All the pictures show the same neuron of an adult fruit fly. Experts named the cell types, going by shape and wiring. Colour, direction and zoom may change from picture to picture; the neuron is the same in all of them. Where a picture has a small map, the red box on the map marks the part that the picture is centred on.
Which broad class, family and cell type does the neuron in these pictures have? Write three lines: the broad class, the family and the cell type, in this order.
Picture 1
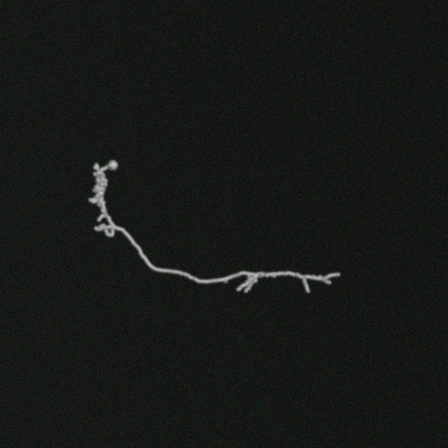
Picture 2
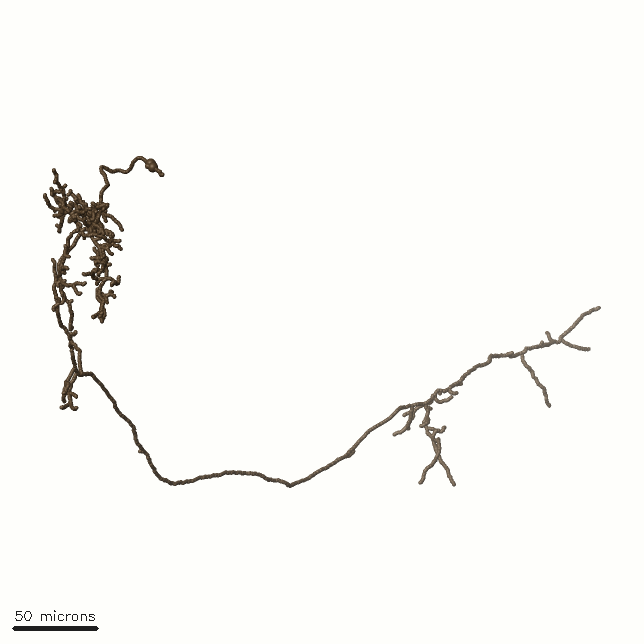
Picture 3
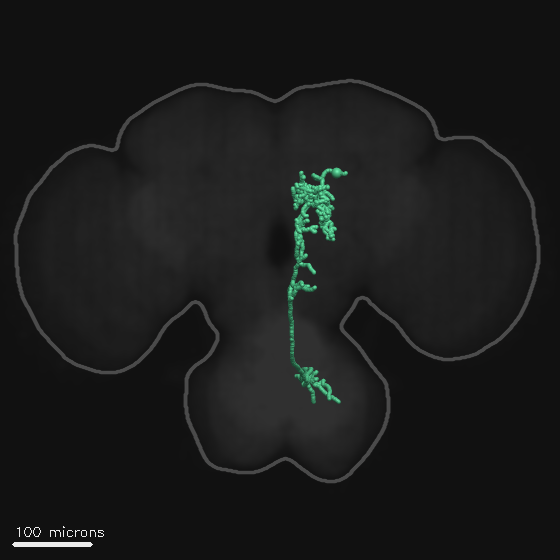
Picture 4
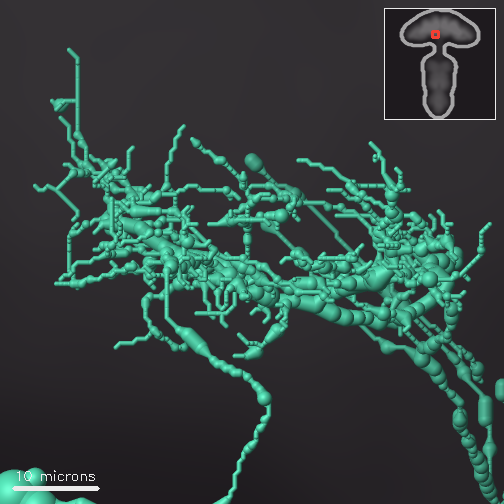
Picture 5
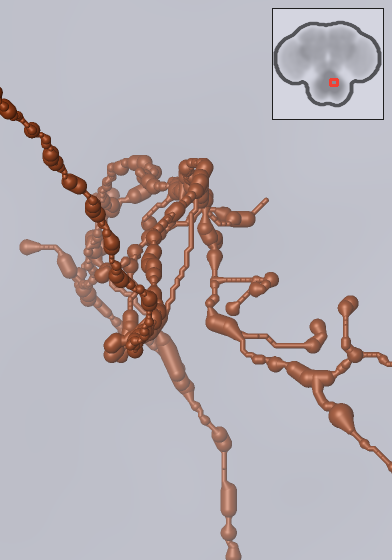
descending neuron
DNp
DNp41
